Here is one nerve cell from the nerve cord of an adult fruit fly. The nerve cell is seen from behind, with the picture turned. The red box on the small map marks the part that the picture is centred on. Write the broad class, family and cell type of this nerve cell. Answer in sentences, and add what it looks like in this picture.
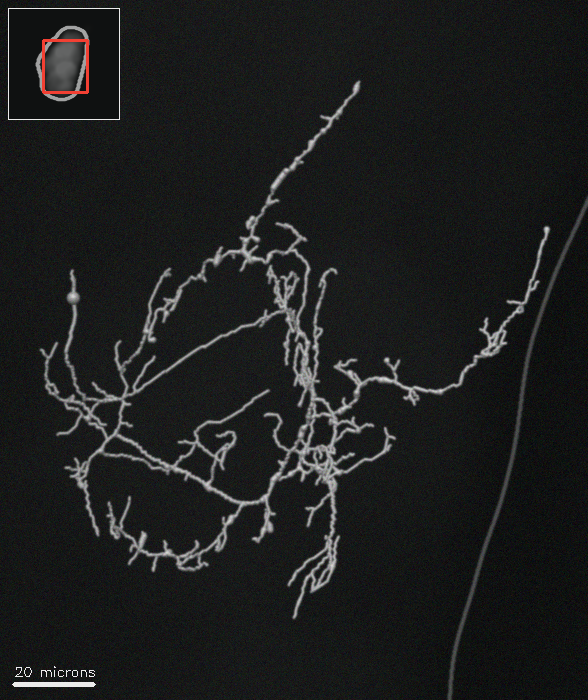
Its broad class is nerve-cord intrinsic neuron. The family is hemilineage 12A. It is of cell type IN12A044. By the scale bar it is about 140 microns tall in this view. As drawn here it is about as wide as it is tall.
